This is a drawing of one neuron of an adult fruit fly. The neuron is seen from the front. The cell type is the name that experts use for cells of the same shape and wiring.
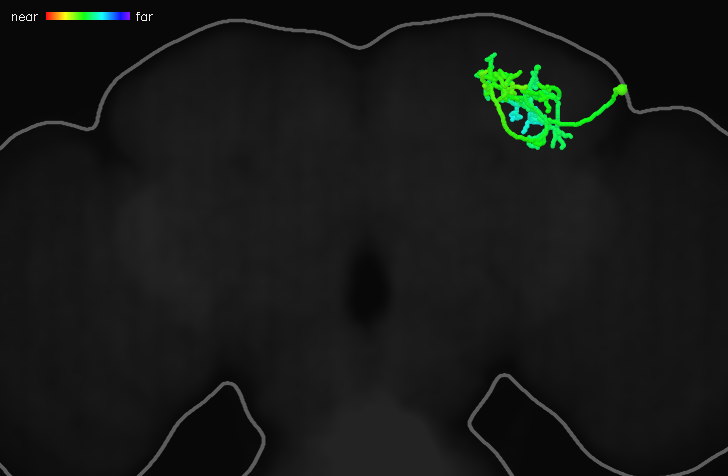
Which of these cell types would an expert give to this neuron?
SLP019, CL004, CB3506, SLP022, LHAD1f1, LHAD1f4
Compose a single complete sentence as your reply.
It is LHAD1f4 that names the cell type of this neuron.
